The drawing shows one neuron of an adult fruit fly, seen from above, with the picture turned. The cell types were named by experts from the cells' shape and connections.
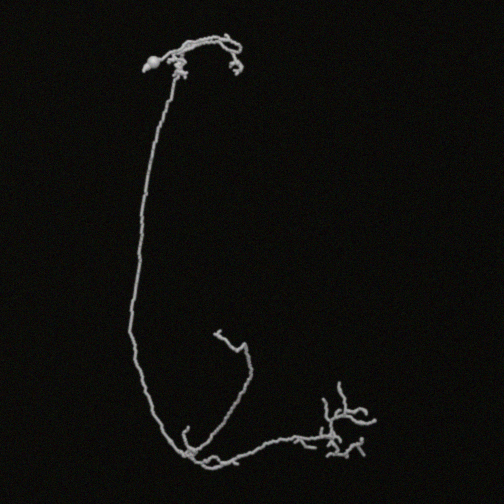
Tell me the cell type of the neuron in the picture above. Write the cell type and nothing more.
KCa'b'-ap1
